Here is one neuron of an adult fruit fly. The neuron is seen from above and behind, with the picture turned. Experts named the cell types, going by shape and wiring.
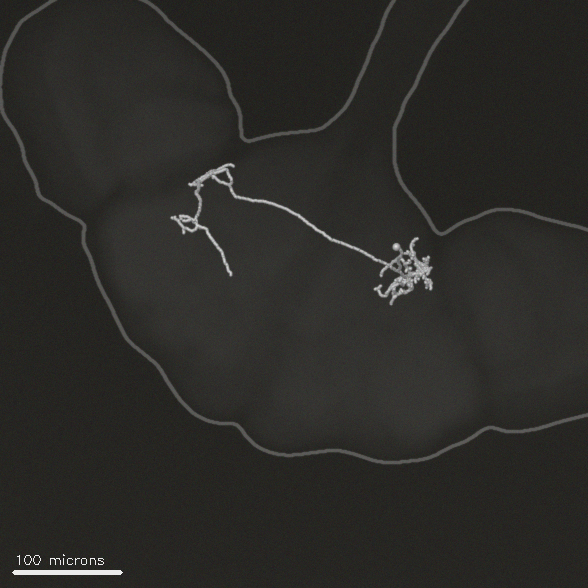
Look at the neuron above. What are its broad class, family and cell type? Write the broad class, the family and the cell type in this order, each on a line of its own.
central-brain intrinsic neuron
hemilineage DM6_ventral
CB2348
